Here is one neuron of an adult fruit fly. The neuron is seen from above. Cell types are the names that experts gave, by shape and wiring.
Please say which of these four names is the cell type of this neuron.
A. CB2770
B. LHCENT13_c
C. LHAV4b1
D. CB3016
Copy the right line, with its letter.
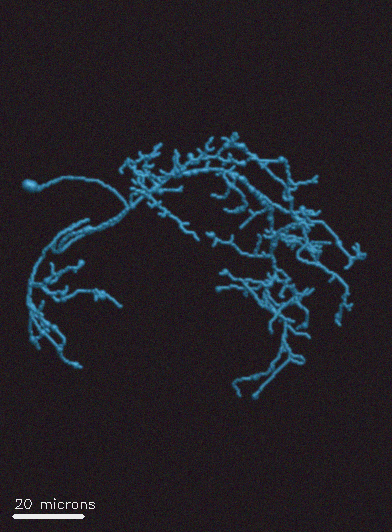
B. LHCENT13_c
